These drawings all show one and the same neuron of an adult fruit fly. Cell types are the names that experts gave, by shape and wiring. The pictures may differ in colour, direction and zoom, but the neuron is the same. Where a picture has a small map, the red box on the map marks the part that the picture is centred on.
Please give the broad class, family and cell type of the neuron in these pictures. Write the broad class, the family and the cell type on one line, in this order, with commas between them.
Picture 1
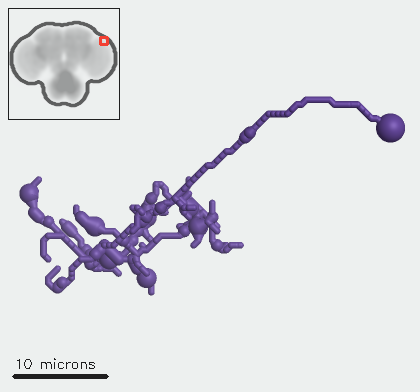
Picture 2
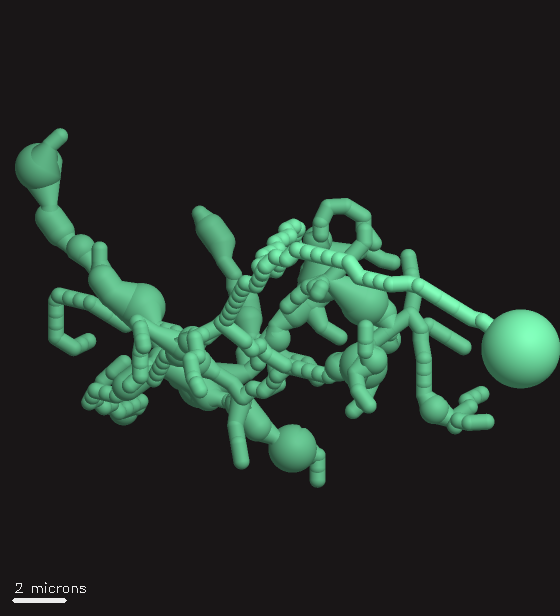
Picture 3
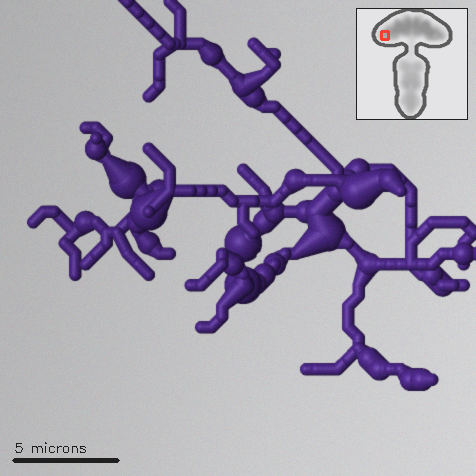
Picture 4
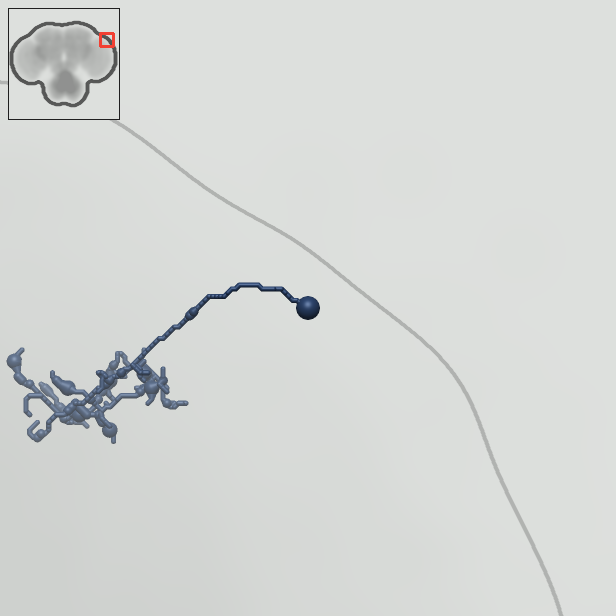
optic-lobe intrinsic neuron, Dm, Dm2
